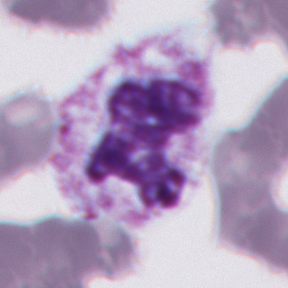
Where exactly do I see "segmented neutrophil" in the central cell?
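This one is a segmented neutrophil, and its nucleus is divided into several connected lobes.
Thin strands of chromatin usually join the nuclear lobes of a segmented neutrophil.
Small pink-purple granules are scattered through the cytoplasm.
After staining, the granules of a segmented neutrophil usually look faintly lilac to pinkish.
Beyond that, the chromatin is dark purple and coarsely clumped, and the cell's outline is irregular and slightly ragged.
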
